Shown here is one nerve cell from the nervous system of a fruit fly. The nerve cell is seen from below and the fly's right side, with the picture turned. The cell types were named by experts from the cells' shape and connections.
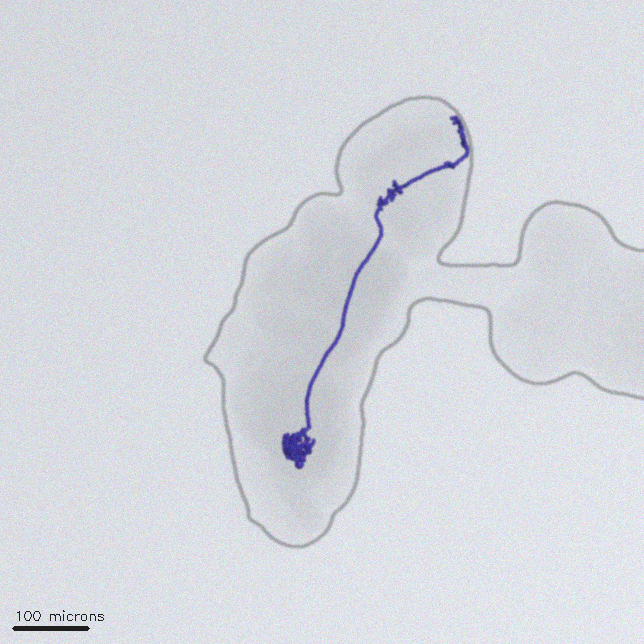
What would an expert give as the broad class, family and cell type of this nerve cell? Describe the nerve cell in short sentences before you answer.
The cell body is at the bottom of the picture. By the scale bar it is about 500 microns tall in this view. Its broad class is optic-lobe intrinsic neuron. The family is hemilineage VPNp1_lateral. The cell type is LC14b.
